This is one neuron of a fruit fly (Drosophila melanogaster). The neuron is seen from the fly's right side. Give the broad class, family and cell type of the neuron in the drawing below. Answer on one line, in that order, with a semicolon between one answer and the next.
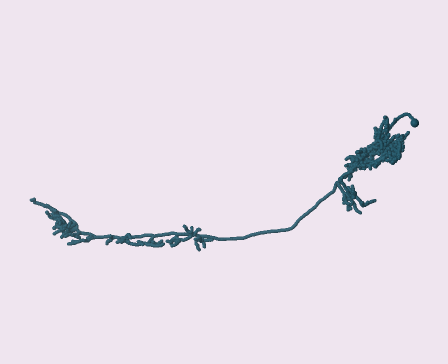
descending neuron; hemilineage WEDd1; DNae001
